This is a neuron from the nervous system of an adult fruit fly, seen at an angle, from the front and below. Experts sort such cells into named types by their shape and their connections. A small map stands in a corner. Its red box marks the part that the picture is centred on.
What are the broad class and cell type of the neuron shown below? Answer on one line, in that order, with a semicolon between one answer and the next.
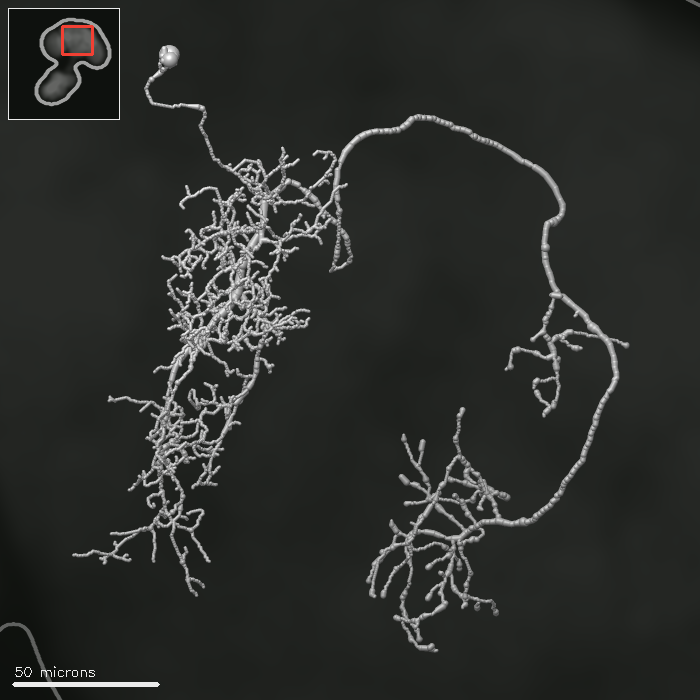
central-brain intrinsic neuron; LAL074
